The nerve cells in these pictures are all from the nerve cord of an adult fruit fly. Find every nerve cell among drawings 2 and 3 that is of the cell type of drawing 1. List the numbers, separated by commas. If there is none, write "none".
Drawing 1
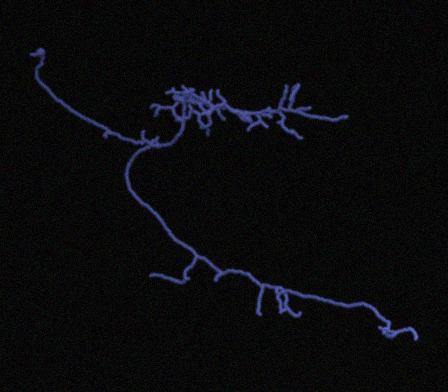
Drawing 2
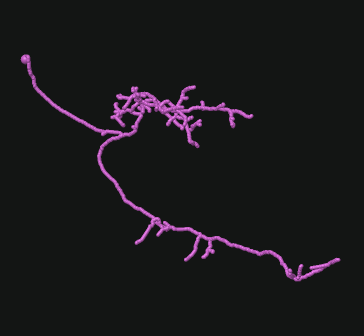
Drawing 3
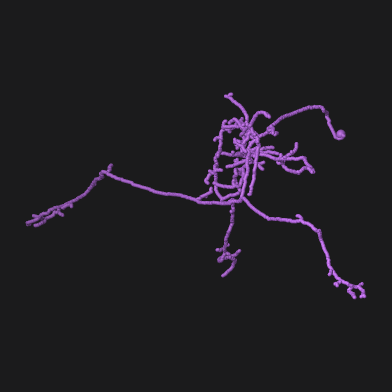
2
